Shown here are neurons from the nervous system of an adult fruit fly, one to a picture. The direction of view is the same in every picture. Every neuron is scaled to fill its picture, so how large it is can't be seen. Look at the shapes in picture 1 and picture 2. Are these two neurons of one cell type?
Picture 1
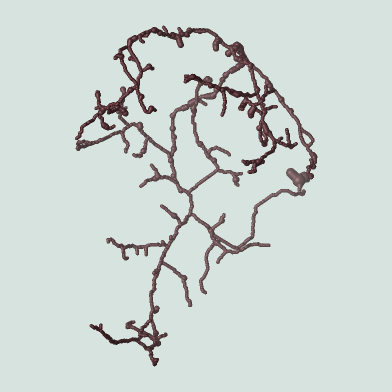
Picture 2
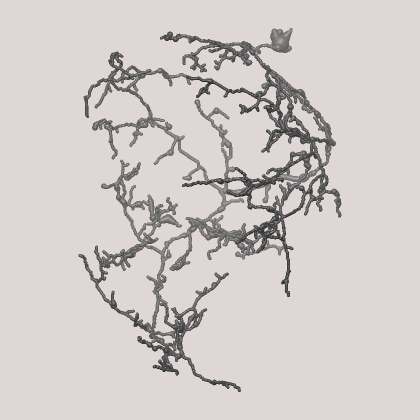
no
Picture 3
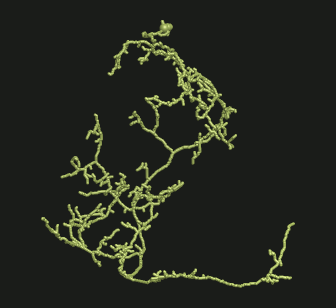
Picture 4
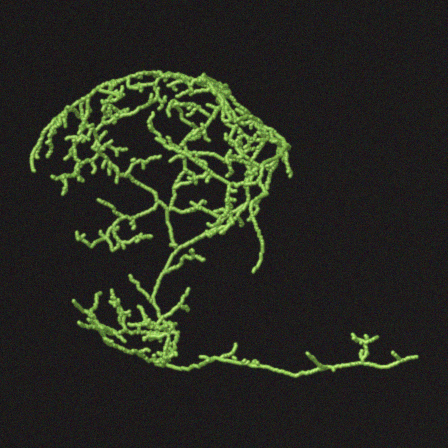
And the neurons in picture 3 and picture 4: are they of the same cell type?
yes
